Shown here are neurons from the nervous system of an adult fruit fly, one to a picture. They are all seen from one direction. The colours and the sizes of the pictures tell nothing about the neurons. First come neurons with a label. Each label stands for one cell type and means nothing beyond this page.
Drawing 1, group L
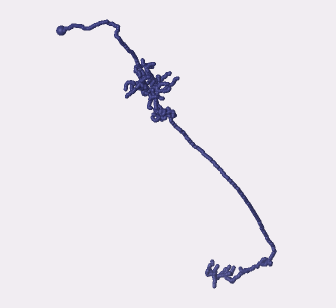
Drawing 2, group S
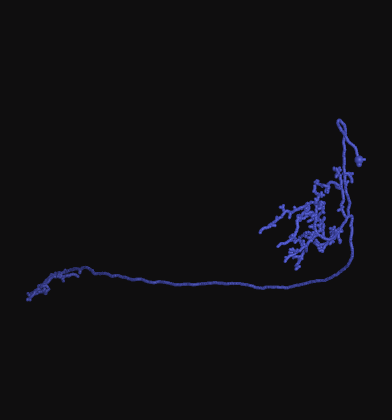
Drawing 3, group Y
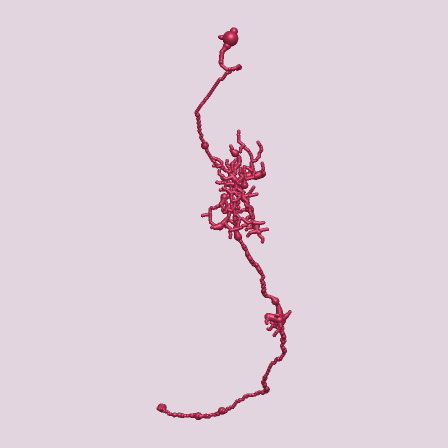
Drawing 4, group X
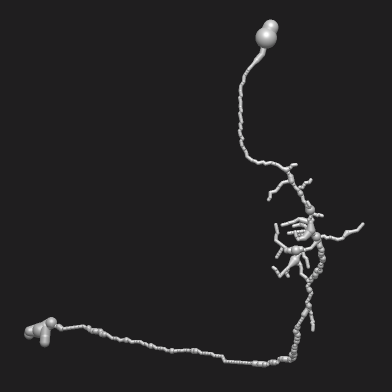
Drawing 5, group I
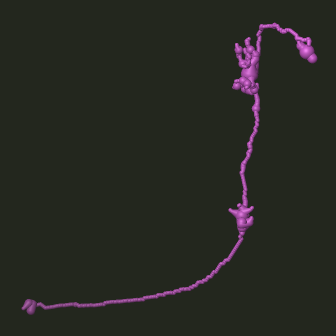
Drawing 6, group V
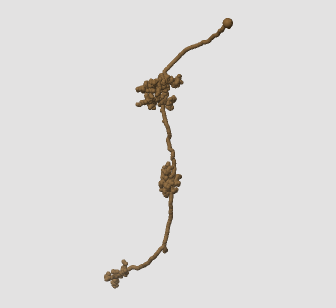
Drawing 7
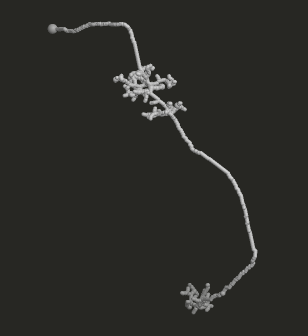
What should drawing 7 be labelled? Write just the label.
group L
